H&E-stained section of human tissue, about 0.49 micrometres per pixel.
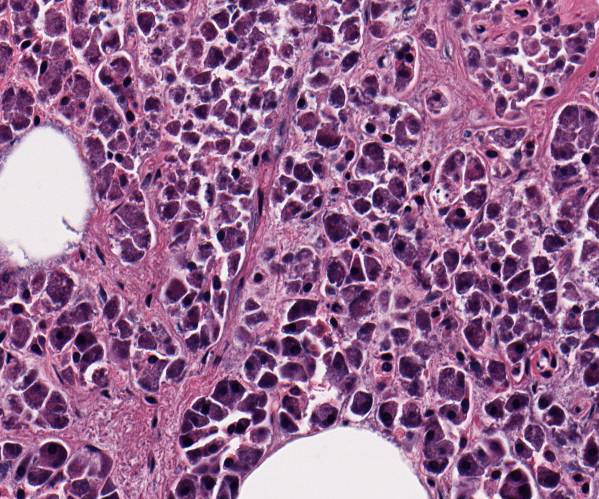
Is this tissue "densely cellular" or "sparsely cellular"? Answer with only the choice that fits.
Densely cellular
